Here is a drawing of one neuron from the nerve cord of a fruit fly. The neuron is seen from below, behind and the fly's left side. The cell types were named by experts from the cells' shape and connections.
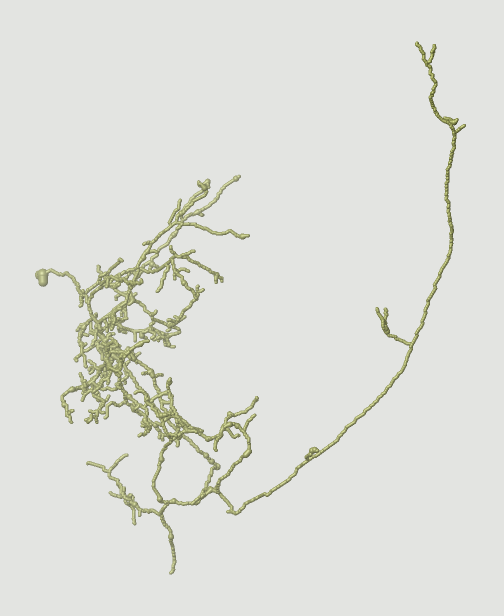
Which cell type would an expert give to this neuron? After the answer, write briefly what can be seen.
It is of cell type IN17A093. This is a nerve-cord intrinsic neuron. The picture shows dozens of branch ends. As drawn here it is about as wide as it is tall.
